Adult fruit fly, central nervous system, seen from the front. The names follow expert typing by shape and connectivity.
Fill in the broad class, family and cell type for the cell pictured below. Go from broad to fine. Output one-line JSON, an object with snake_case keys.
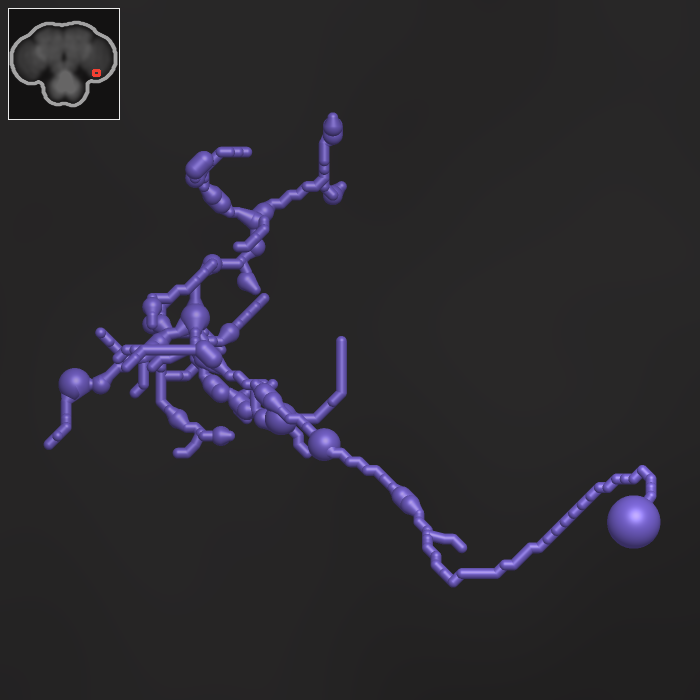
{"broad_class": "optic-lobe intrinsic neuron", "family": "Dm", "cell_type": "Dm2"}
